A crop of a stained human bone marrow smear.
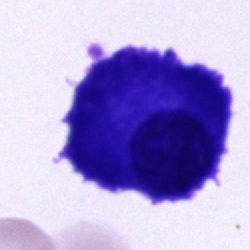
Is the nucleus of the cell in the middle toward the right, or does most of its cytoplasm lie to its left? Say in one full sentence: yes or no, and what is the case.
Yes, most of the cytoplasm lies to the left of the nucleus.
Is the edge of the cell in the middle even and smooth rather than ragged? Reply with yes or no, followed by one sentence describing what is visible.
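No. Small blebs stand out from the edge, with one rounded bud at the upper left.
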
